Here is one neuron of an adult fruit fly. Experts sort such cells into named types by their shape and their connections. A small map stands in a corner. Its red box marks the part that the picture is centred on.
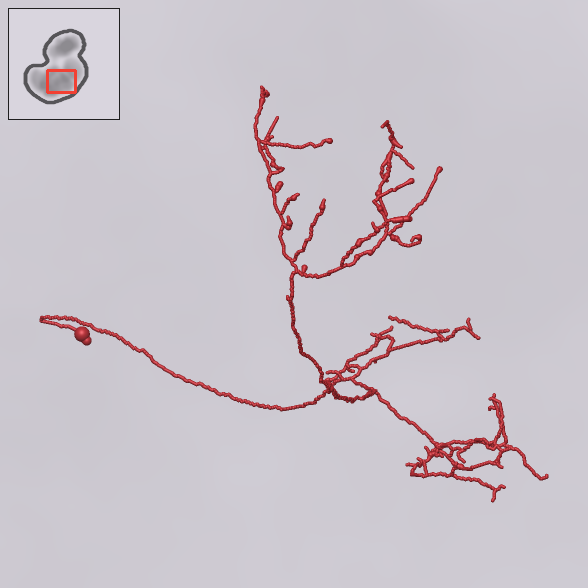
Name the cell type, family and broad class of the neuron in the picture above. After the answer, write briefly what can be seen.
It is of cell type CB1523. Its family is hemilineage DM6_posterior. It is a central-brain intrinsic neuron. Its cell body lies on the left of the picture. The picture shows dozens of branch ends.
